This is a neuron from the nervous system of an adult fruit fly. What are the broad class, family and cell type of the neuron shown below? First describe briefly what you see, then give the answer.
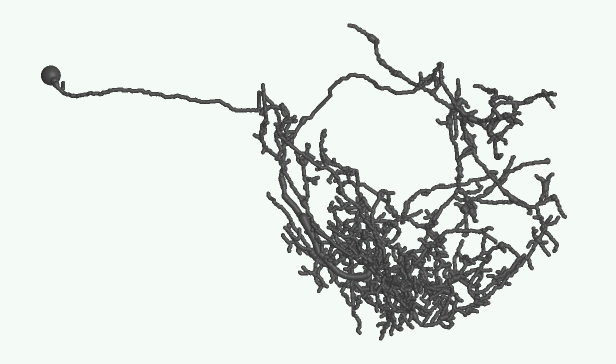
The cell body is at the upper left of the picture. In this view it is wider than it is tall. This is a central-brain intrinsic neuron. The family is hemilineage VLPl&p1_posterior. The cell type is AVLP489.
